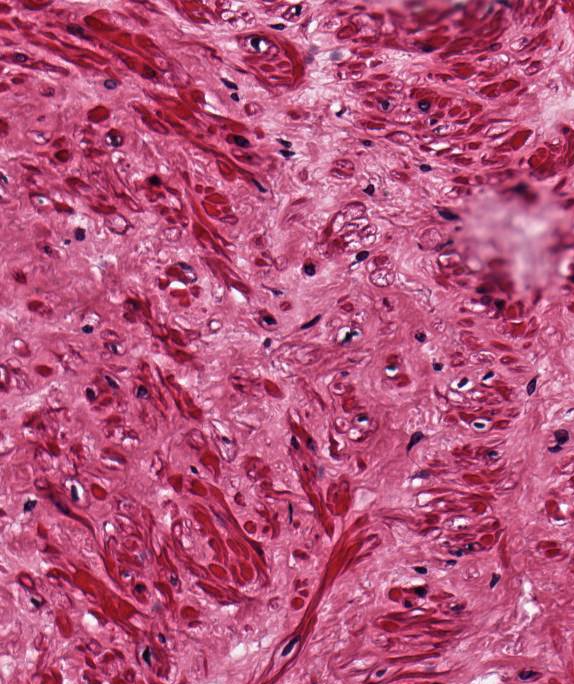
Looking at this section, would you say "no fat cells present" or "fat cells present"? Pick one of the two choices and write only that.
No fat cells present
